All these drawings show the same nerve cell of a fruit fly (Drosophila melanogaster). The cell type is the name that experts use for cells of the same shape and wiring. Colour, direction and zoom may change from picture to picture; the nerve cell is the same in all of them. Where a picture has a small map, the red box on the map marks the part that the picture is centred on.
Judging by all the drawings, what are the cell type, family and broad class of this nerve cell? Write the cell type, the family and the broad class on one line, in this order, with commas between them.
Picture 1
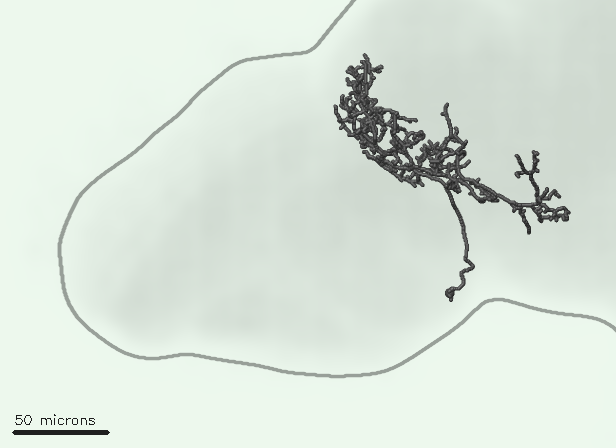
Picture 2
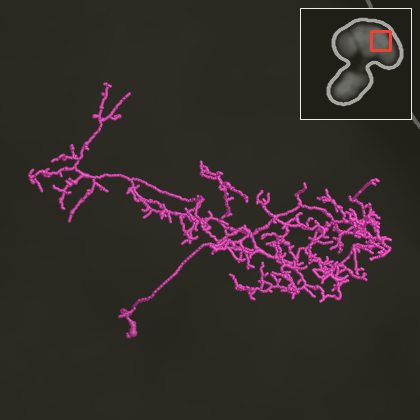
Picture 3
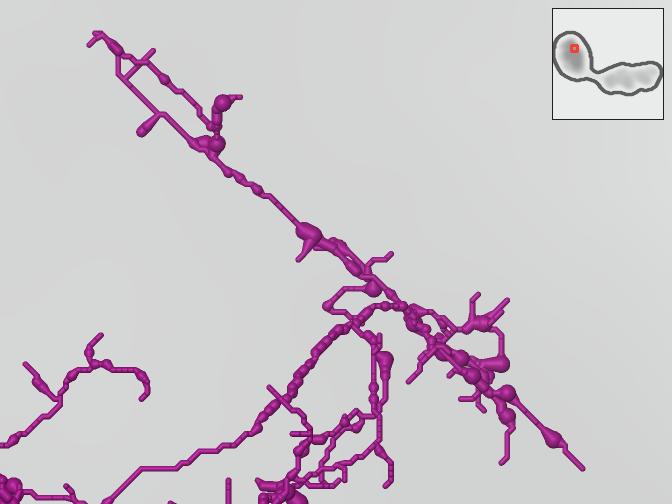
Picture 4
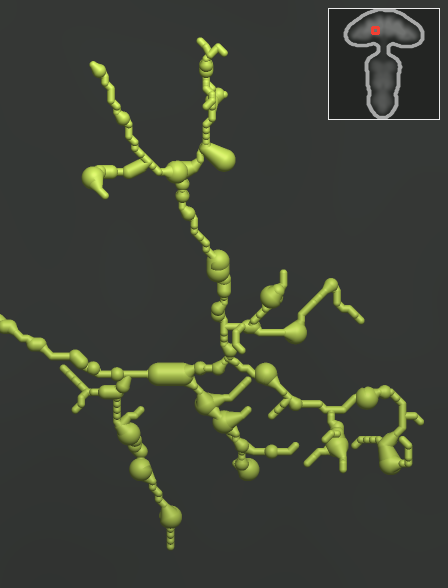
PVLP101, hemilineage VLPp&l1_anterior, central-brain intrinsic neuron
